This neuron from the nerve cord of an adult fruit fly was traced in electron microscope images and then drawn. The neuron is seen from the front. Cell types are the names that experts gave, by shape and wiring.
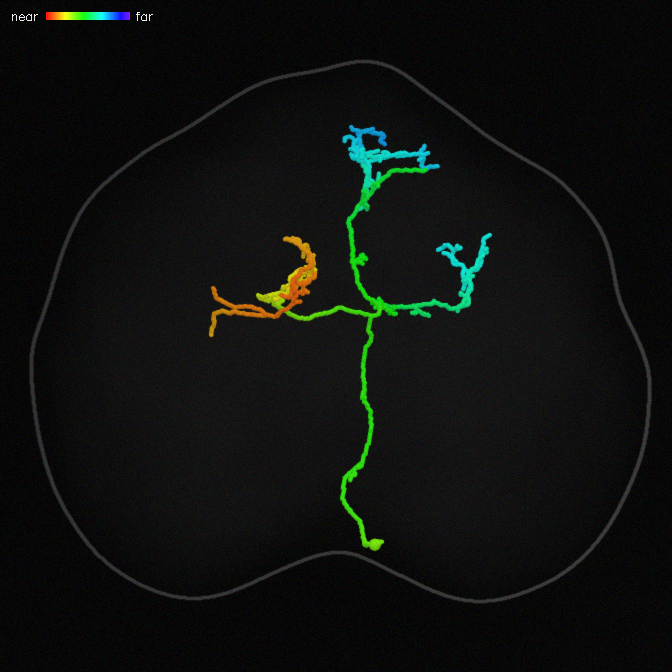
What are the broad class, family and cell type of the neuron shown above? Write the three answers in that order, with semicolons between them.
nerve-cord intrinsic neuron; hemilineage 06B; IN06B062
